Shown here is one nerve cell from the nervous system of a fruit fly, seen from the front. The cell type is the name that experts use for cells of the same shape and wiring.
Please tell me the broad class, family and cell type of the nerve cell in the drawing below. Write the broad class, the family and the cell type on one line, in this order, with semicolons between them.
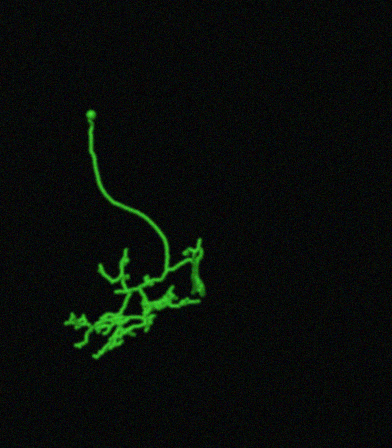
nerve-cord intrinsic neuron; hemilineage 23B; IN23B079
